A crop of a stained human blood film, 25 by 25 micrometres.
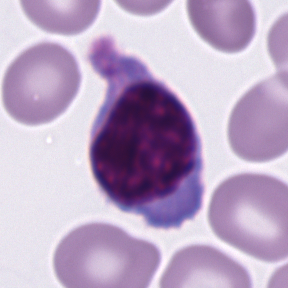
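Typical lymphocyte in a stained smear of peripheral blood. A single rounded oval nucleus, with no lobes and no deep indentation, sits in pale blue cytoplasm. The lower edge of the cell outline is ragged and irregular, and a small rounded purplish knob projects from the upper left end of the cell.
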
